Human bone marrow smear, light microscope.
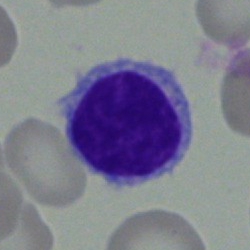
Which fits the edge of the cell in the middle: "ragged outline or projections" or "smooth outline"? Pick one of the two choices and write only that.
Ragged outline or projections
